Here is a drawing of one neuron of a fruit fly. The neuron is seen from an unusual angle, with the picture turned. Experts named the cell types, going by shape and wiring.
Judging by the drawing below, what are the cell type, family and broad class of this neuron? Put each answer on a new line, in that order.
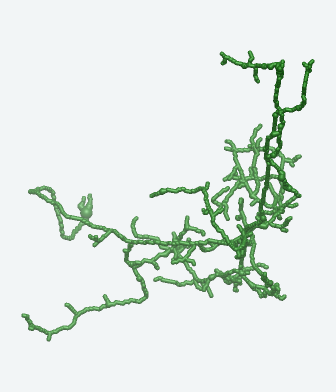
CB1590
hemilineage SLPal5
central-brain intrinsic neuron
